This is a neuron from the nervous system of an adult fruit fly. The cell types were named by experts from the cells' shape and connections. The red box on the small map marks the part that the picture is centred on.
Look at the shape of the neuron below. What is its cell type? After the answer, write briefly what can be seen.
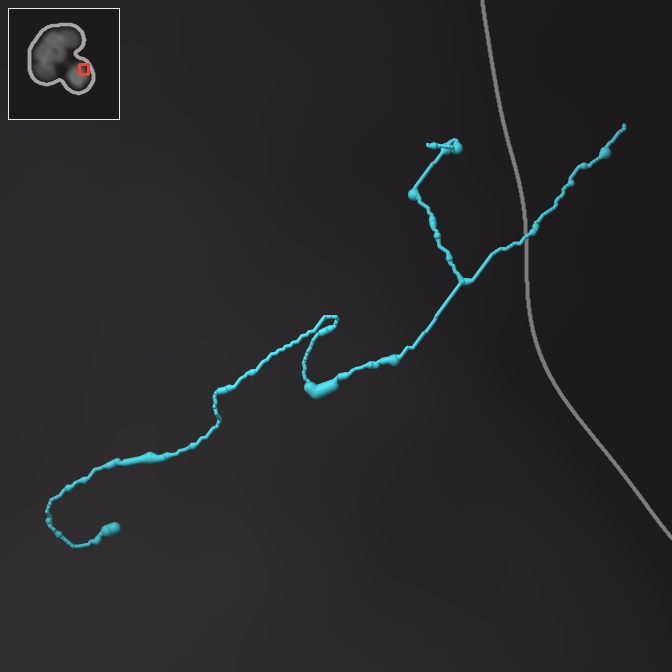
Its cell type is SNch10. This is a sensory neuron entering the nerve cord. The drawing shows no cell body. There are a dozen or fewer branch ends.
